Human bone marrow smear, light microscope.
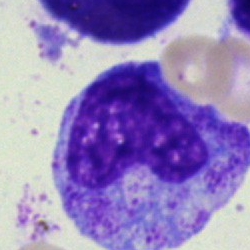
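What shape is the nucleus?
Kidney-shaped, with an indentation on its lower side.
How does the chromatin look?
Dark purple and patchy, rather than evenly smooth.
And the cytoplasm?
Plentiful and pale bluish-grey.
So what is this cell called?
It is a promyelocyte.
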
